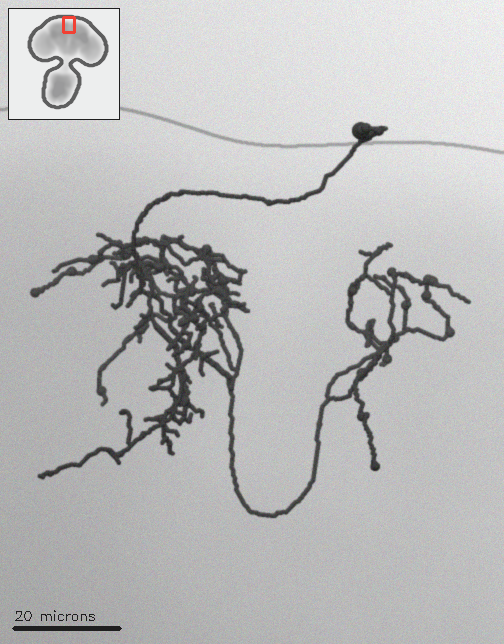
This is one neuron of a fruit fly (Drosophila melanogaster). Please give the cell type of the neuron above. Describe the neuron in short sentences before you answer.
From left to right in the picture it spans about 85 microns. The picture shows dozens of branch ends. It is a central-brain intrinsic neuron. The cell type is CB1478.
